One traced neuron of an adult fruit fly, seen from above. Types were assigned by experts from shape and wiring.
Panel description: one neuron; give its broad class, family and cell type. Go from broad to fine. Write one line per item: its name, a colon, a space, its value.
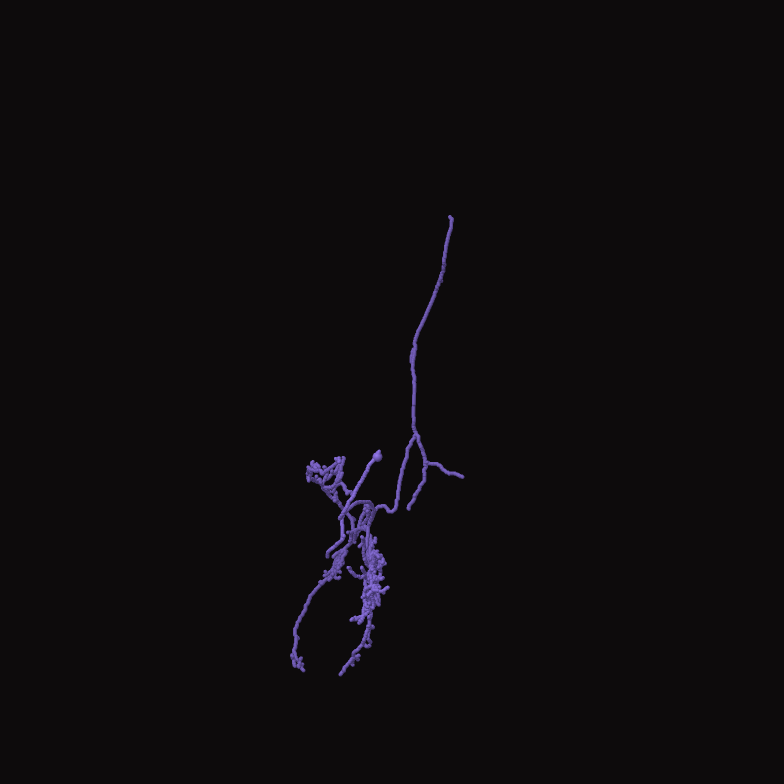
broad class: nerve-cord intrinsic neuron
family: hemilineage 23B
cell type: IN23B058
